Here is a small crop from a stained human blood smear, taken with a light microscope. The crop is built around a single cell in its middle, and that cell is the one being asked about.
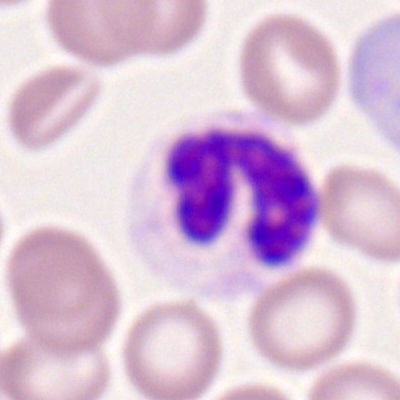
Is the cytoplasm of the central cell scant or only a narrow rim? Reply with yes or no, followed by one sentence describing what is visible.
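No. The cytoplasm is plentiful and very pale pinkish-lilac.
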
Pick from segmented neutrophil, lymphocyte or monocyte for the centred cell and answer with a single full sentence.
Standing at the centre of this crop is a segmented neutrophil.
